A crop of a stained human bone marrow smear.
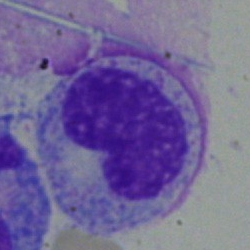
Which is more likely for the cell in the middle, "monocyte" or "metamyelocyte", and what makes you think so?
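This one is a metamyelocyte. Look first at the chromatin: dark purple and coarse, with scattered small pale spots.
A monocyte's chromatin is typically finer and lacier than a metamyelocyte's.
Next, notice the fine purplish granules scattered through the cytoplasm.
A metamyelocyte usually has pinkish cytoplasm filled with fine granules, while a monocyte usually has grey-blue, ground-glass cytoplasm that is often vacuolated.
The nucleus is kidney-shaped with a notch on its lower left side, and a moderate rim of pale grey-blue cytoplasm surrounds it.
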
